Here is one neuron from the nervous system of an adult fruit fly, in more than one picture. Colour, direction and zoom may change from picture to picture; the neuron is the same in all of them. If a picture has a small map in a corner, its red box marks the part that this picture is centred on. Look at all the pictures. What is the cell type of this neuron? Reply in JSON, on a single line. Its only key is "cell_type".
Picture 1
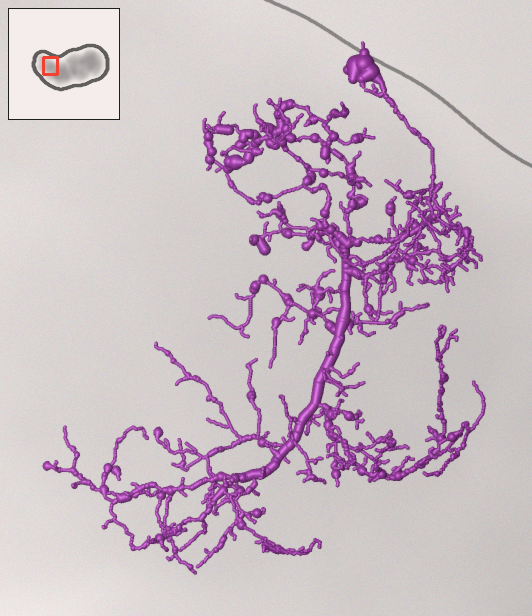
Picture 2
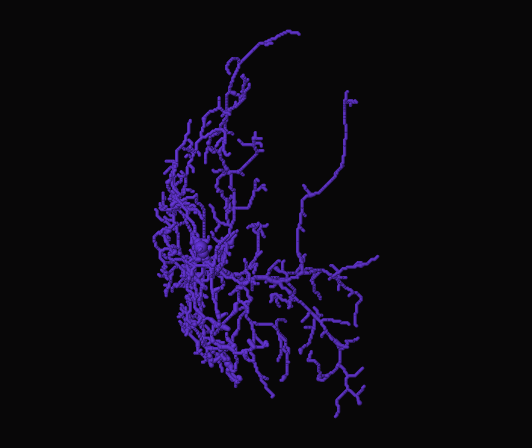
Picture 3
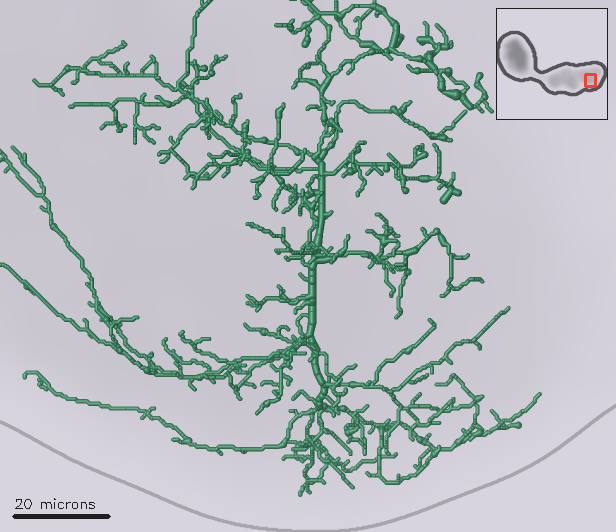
{"cell_type": "IN17A041"}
